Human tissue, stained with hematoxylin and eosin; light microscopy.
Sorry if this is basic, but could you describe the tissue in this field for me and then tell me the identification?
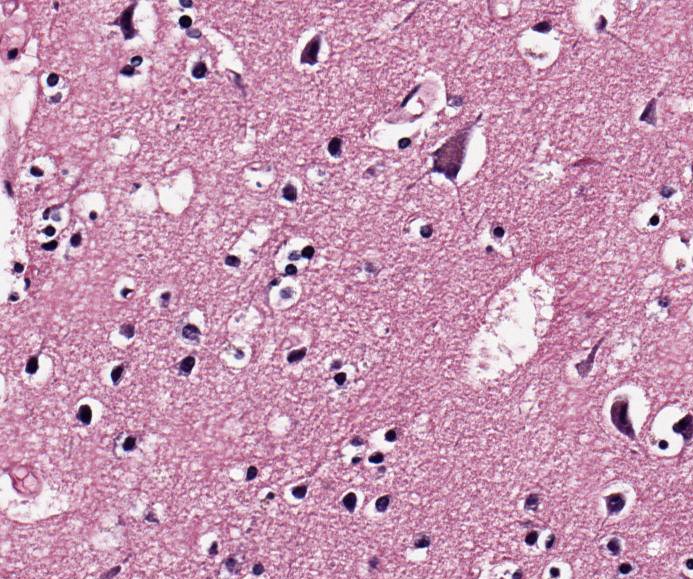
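First, the background: a finely granular, finely vacuolated pink matrix fills the whole field between the cells. Second, the nuclei: small, round and dark, scattered throughout, many ringed by a clear halo, and most with little or no visible cytoplasm. Third, the lower right edge: dark, angular, shrunken cells sit within clear spaces. This is cerebral cortex.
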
